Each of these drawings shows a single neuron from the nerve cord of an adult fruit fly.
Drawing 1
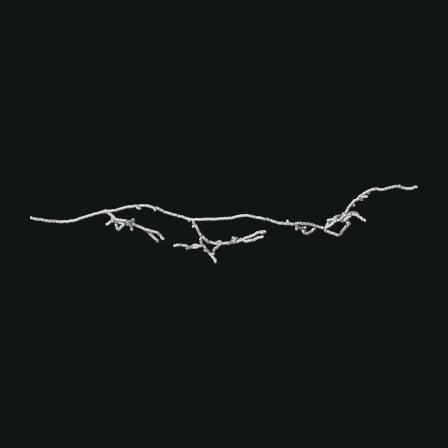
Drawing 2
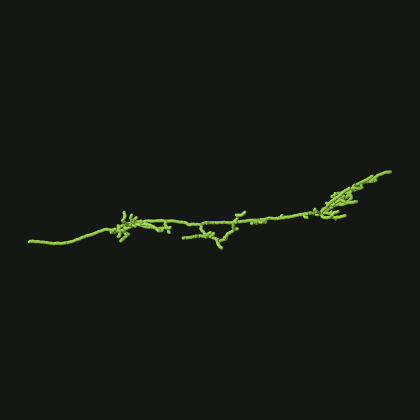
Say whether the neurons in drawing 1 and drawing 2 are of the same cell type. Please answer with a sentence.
They are of the same cell type.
